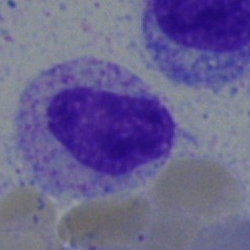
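Myelocyte in a stained human bone marrow smear. The rim of pale greyish-blue cytoplasm is wider on the left of the nucleus than on the right. Fine purple granules are scattered through the cytoplasm, and no vacuoles are seen.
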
